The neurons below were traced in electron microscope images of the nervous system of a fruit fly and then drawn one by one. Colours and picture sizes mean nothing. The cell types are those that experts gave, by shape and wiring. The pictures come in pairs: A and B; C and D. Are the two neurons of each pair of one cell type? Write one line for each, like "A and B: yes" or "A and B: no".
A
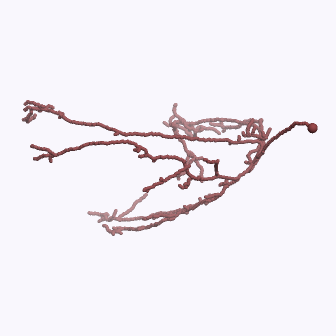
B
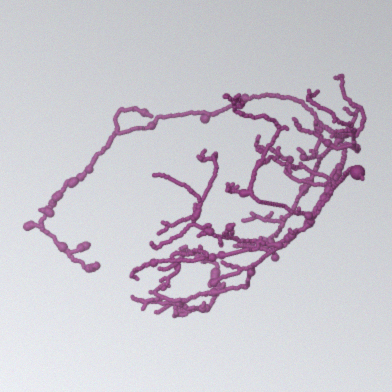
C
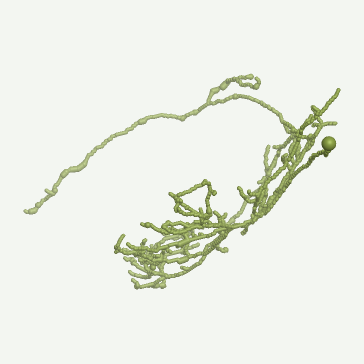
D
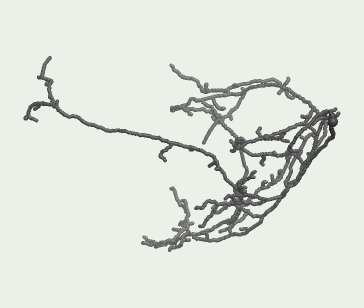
A and B: no
C and D: no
